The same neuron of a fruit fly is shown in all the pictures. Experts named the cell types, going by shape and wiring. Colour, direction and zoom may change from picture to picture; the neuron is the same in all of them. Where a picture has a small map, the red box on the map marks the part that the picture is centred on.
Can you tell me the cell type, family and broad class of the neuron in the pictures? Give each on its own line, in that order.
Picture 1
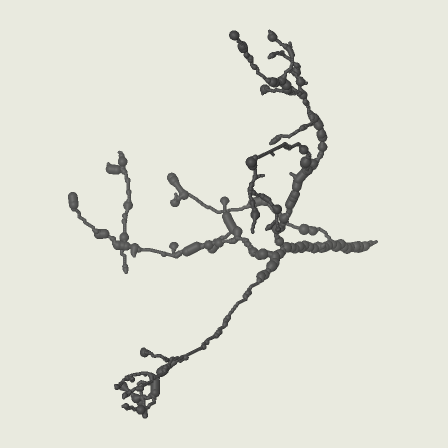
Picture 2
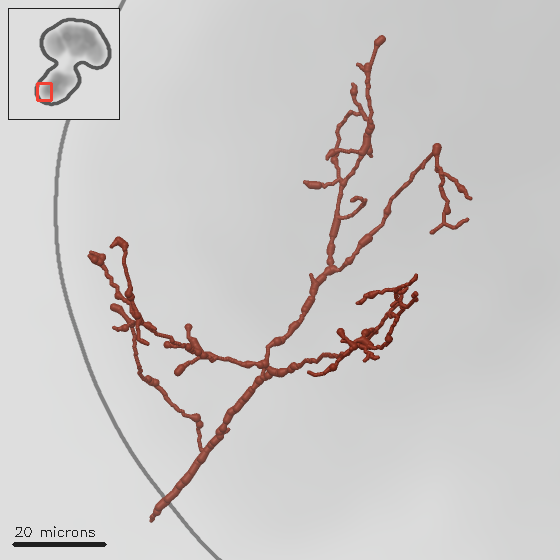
SNpp51
class mechanosensory proprioceptive
sensory neuron entering the nerve cord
